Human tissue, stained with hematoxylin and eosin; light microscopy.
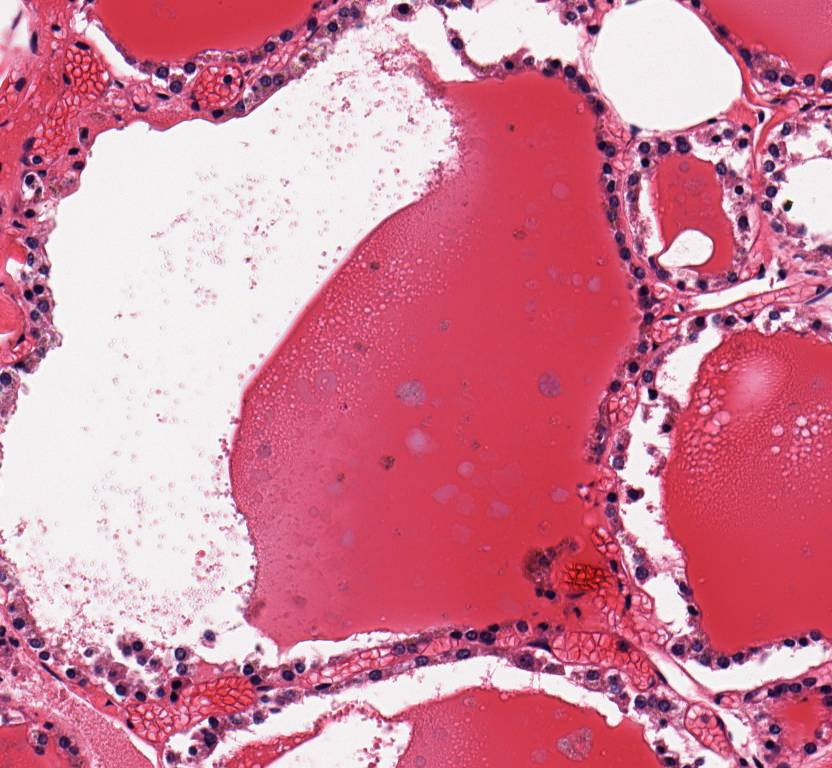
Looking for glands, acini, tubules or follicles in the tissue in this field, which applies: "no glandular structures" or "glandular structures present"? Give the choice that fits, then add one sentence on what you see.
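Glandular structures present. The field is made of closely packed follicles of differing sizes, most filled with pink material.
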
